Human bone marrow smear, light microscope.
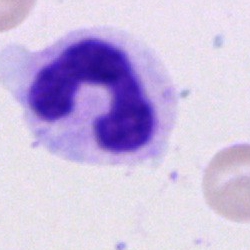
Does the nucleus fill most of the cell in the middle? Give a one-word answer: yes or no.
No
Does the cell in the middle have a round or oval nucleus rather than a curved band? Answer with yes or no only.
No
